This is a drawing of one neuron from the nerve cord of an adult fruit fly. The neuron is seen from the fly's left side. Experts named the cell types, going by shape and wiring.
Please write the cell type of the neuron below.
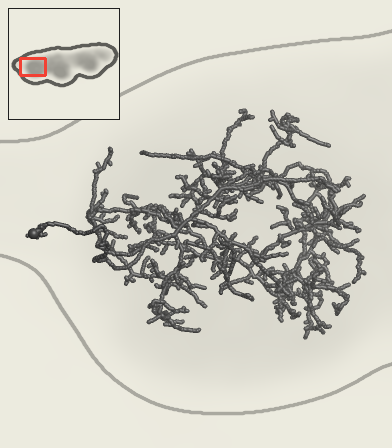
IN01A034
